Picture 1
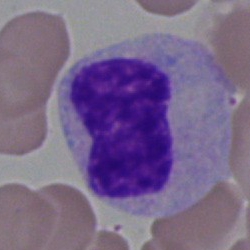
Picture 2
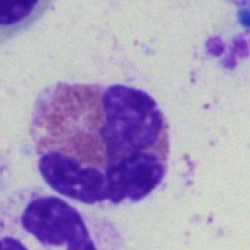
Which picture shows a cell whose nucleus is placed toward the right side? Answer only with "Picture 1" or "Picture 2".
Picture 2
